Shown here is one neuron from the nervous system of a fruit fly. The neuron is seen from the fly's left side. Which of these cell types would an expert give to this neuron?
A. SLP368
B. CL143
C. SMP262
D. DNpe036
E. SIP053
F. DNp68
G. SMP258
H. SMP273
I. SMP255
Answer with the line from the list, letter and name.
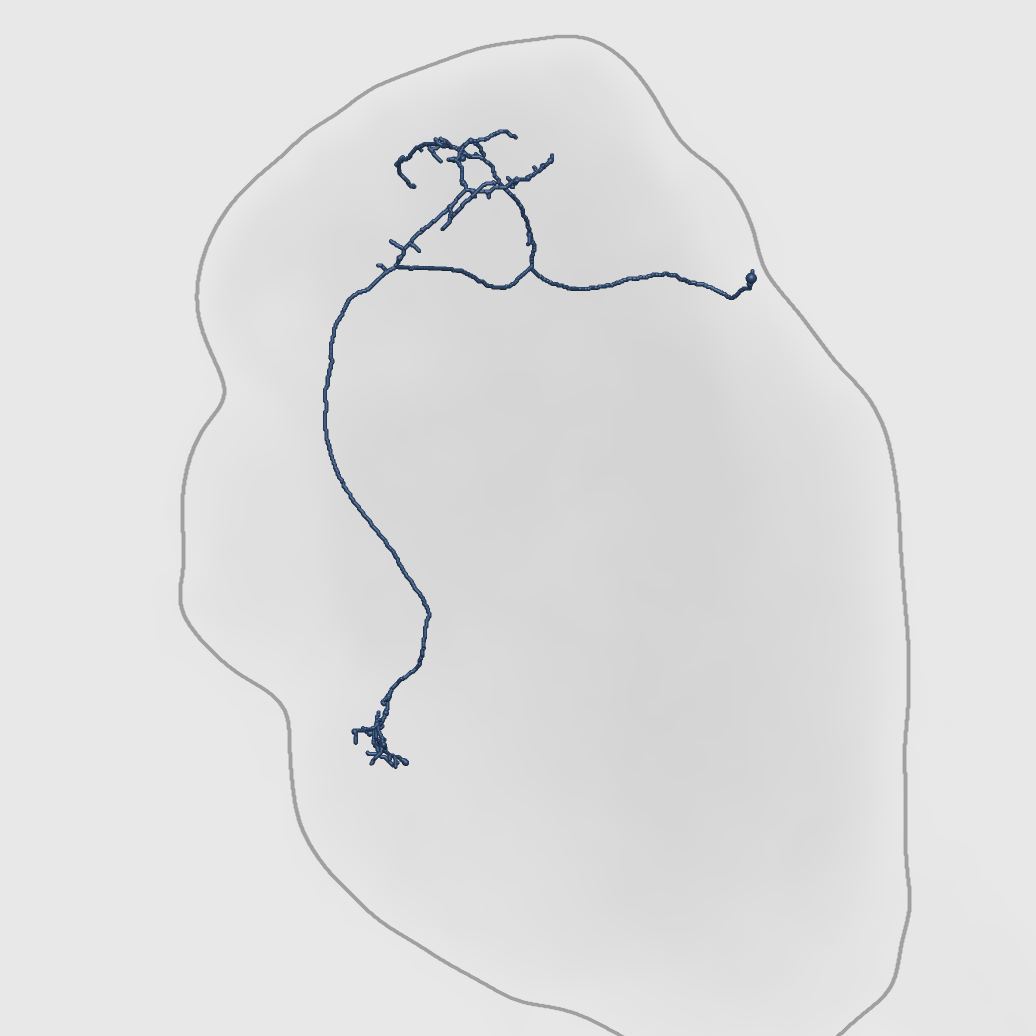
C. SMP262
